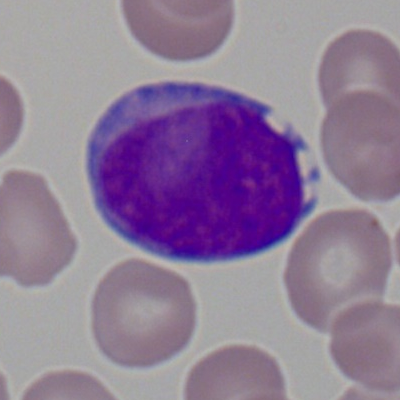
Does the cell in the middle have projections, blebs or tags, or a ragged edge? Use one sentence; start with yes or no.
Yes, ragged or frayed parts, or projections, blebs or tags, are present on the cell's outline.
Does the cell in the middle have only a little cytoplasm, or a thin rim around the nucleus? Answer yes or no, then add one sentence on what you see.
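Yes. The cytoplasm is a thin rim that is widest on the upper left side.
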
